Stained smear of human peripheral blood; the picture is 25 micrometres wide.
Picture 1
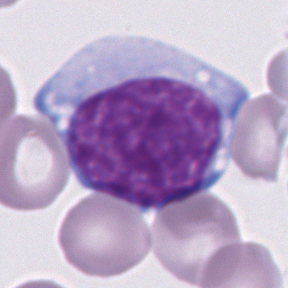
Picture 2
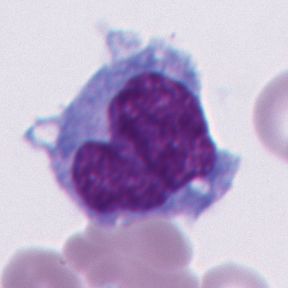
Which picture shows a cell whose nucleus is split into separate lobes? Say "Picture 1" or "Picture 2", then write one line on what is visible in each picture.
Picture 2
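Picture 1: The nucleus is roundish without lobes or a deep notch.
Picture 2: The nucleus is folded into two overlapping lobes.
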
